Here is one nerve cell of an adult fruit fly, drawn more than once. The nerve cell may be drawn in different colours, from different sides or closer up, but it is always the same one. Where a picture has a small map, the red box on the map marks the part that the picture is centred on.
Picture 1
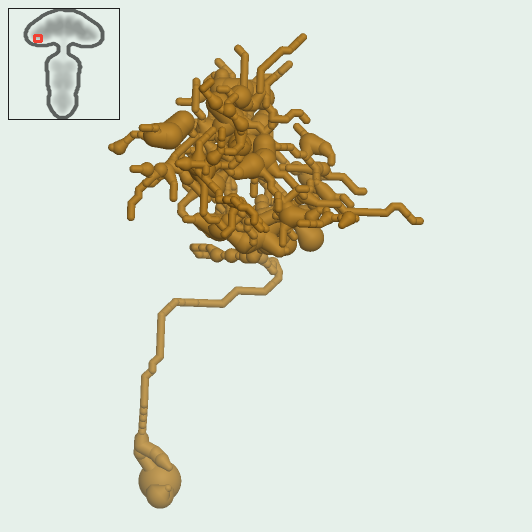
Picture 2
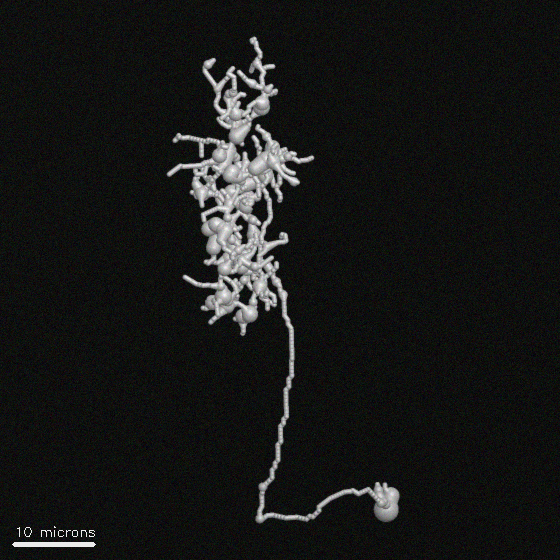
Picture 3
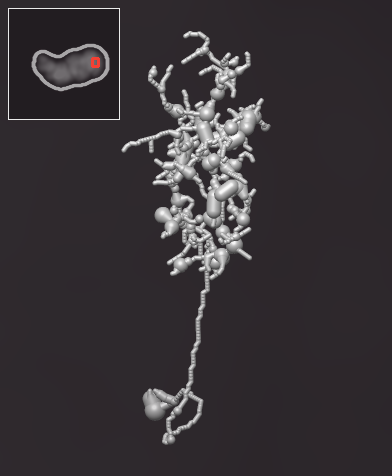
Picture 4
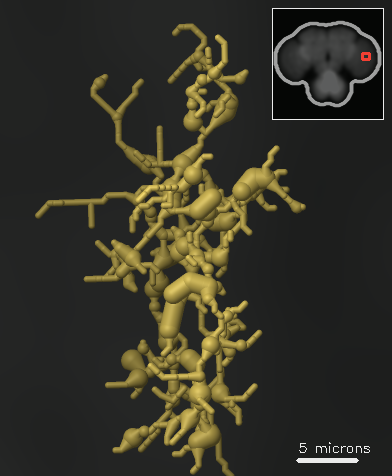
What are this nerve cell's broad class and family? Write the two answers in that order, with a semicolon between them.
optic-lobe intrinsic neuron; LPi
